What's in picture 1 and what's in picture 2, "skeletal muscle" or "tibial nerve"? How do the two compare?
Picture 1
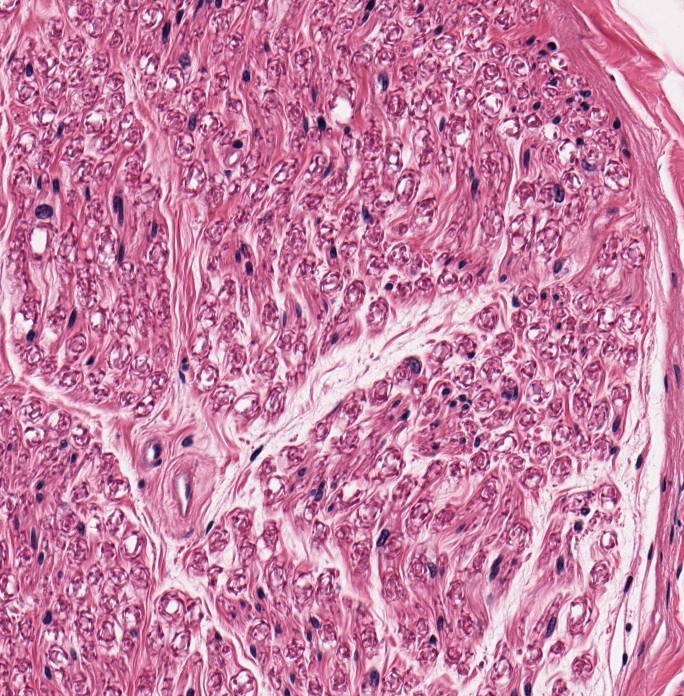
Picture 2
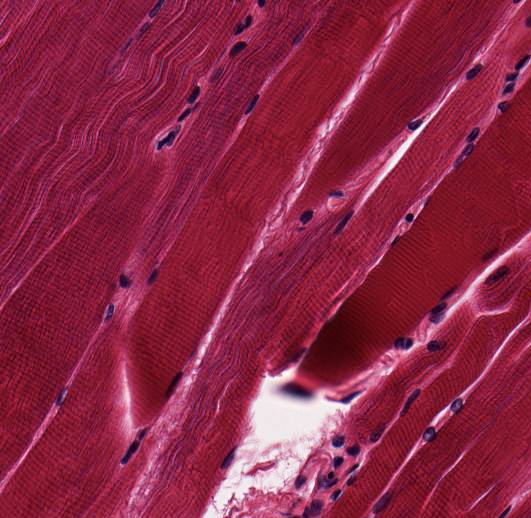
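So: tibial nerve in picture 1, skeletal muscle in picture 2. In picture 1, tightly packed small round fibre profiles fill most of the field, each a pink central core in a pale clear ring, with small, dark, elongated nuclei scattered between them. Along the right edge a dense, layered pink sheath carrying thin elongated nuclei curves around them, and I find no epithelium or glands anywhere. Picture 2 looks quite different: its fibres have deep pink-red cytoplasm crossed by fine transverse striations, with elongated dark nuclei at their edges rather than their centres. Between them run thin pale strands of connective tissue holding small spindle-shaped nuclei.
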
